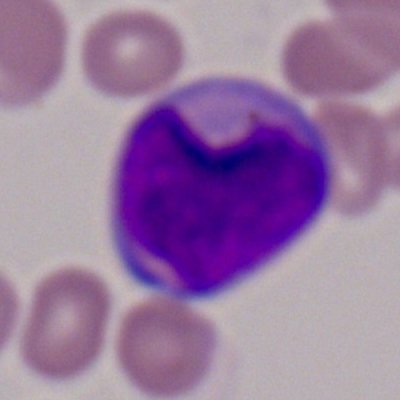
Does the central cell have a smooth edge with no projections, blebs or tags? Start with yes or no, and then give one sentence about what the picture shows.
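Yes. The cell outline is round and smooth.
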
